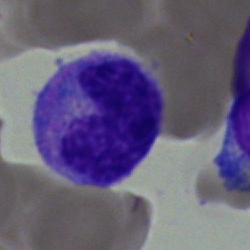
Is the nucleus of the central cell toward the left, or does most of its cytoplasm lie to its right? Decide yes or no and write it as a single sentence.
No, the nucleus is shifted toward the right rather than the left.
